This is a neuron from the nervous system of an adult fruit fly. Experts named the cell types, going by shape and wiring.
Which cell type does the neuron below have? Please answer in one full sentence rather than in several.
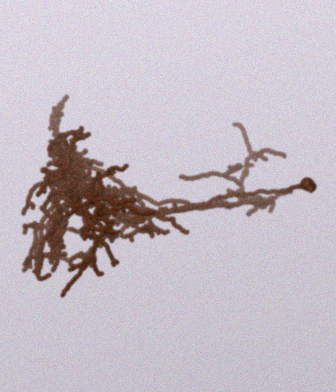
Classified by cell type, this neuron is PS047_a.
